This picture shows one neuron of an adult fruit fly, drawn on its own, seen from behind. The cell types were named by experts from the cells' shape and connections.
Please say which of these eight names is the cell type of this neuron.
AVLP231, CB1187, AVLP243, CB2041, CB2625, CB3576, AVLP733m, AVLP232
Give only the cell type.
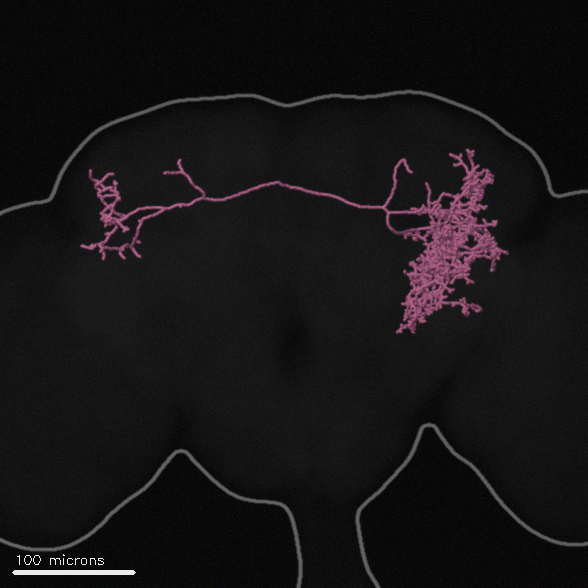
AVLP243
